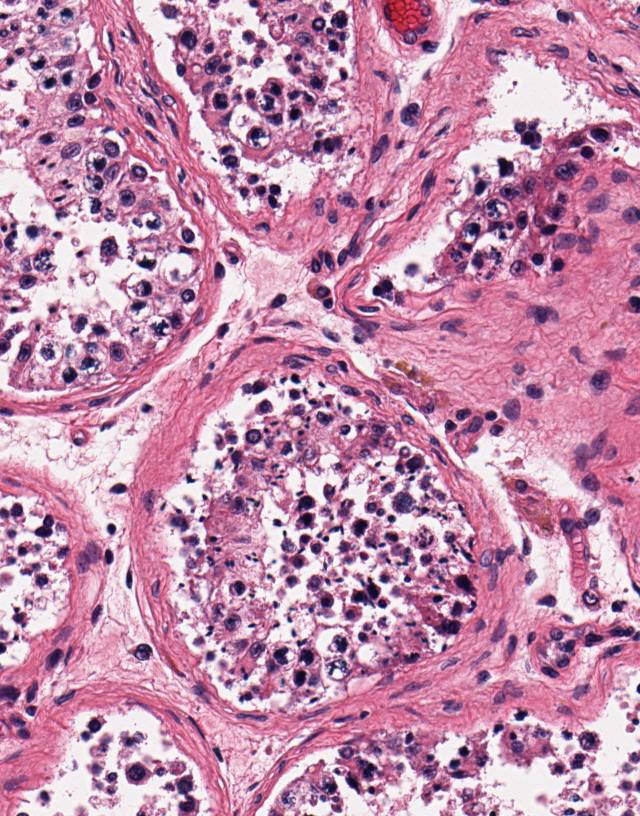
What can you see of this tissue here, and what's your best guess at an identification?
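Each tubule bounded by a thick wall of concentric pink fibrous layers with flattened spindle-shaped nuclei. Central tubule filled with loosely scattered detached cells, many with small, dark, shrunken nuclei. Stroma between tubules at centre and left pale, loose, wispy. Golden-brown granular pigment in stroma just right of field centre. Tissue: testis.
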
